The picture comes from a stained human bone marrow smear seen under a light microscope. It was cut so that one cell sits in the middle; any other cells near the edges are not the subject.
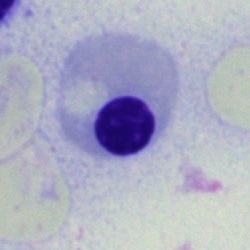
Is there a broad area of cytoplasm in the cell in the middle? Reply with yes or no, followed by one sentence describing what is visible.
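Yes. The cytoplasm is abundant and pale grey-blue.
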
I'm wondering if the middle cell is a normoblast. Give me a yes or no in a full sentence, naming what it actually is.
Yes, the cell in the middle of the view is a normoblast.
